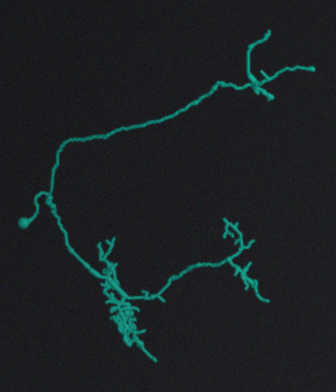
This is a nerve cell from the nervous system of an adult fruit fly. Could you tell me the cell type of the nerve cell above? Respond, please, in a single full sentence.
The cell type name LLPC2 applies to this nerve cell.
